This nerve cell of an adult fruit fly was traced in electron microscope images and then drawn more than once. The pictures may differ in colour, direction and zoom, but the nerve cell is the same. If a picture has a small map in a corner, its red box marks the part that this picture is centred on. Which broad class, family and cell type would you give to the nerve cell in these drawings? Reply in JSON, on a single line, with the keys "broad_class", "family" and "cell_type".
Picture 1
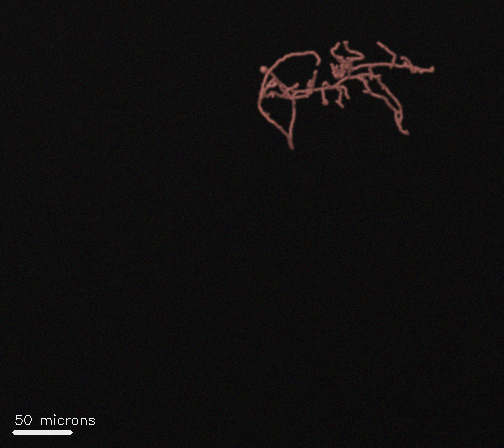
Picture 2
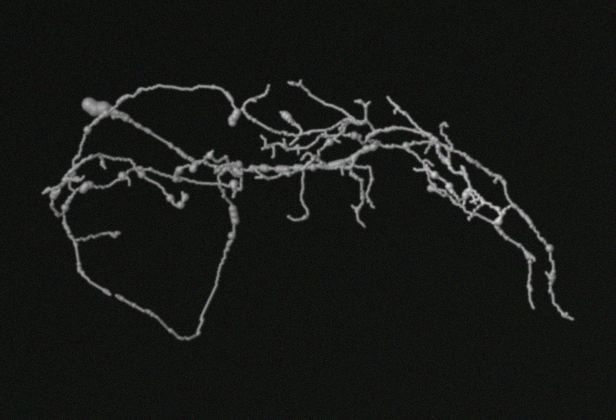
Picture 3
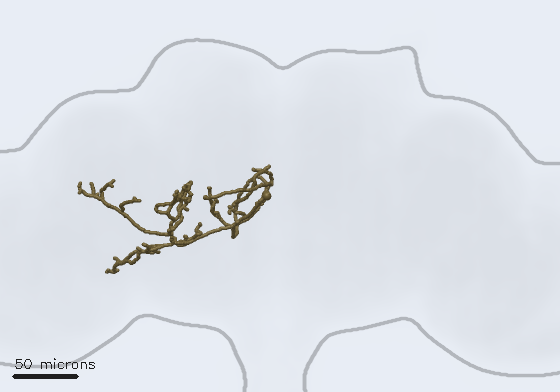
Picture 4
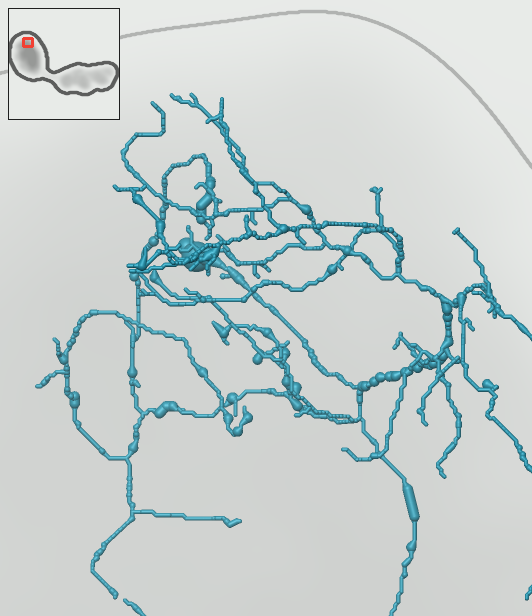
{"broad_class": "central-brain intrinsic neuron", "family": "hemilineage SMPpm1", "cell_type": "CB0943"}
